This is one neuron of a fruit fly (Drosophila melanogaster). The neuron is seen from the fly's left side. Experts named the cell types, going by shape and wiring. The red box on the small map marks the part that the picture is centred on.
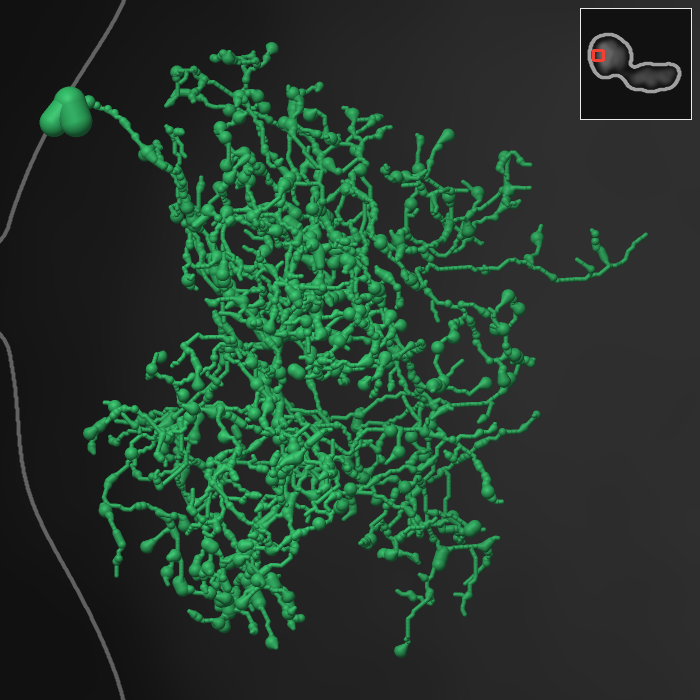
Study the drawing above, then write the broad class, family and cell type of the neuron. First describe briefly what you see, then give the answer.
Its cell body lies at the upper left of the picture. The picture shows more than a hundred branch ends. Its broad class is central-brain intrinsic neuron. The family is hemilineage ALl1_dorsal. It is of cell type lLN2R_a.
